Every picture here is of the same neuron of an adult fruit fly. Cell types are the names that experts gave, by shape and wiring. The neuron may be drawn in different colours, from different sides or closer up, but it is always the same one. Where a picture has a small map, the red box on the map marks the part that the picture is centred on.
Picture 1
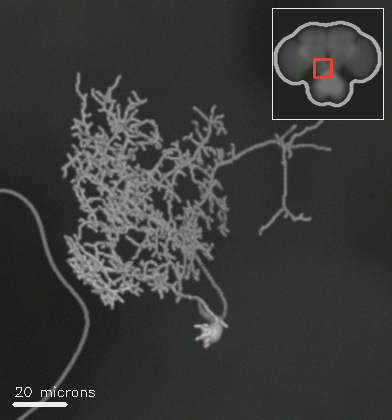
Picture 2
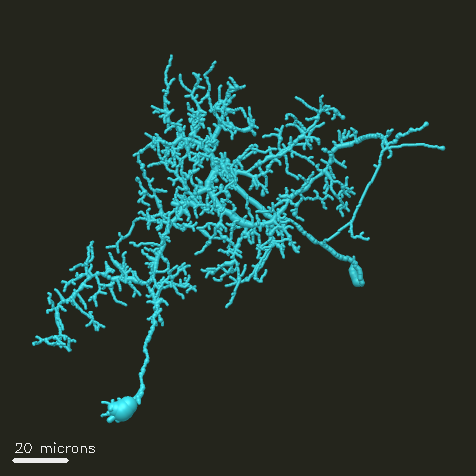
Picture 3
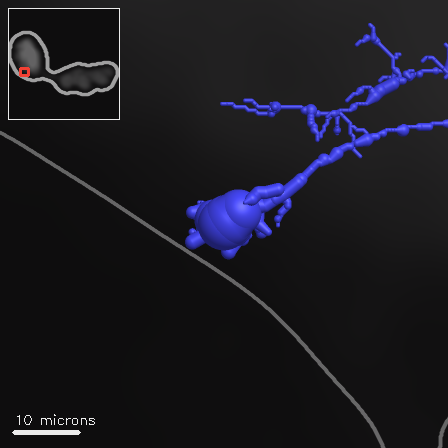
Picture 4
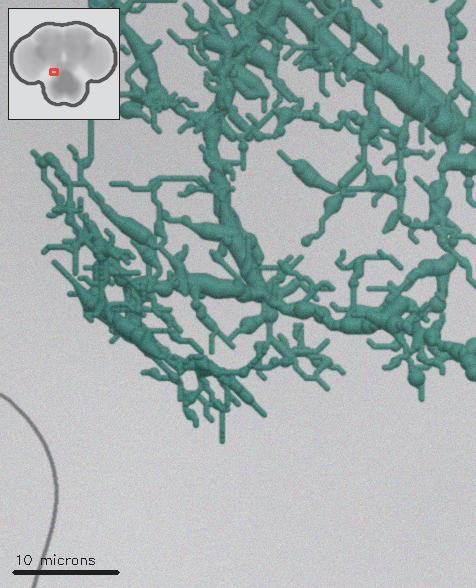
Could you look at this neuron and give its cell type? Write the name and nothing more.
GNG314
